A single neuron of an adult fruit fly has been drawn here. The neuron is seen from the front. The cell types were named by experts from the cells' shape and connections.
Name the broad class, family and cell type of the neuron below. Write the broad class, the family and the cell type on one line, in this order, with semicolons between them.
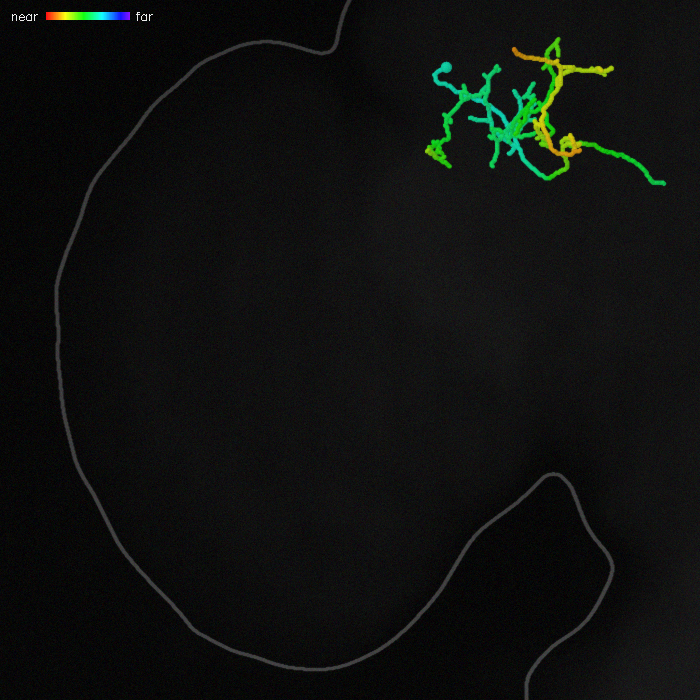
central-brain intrinsic neuron; hemilineage DL1_ventral; CL293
